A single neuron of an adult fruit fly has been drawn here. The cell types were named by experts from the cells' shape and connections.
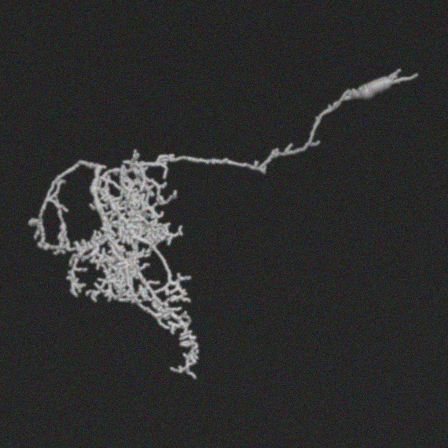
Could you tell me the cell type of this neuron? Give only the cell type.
IN06A003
